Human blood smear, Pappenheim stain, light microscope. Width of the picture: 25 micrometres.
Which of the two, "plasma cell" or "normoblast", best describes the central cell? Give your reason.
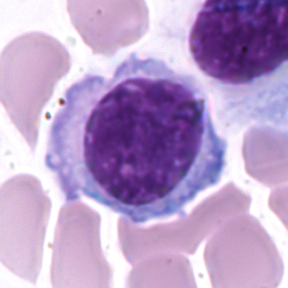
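Plasma cell rather than normoblast, as I read it. The outline is roughly round, though its edge is irregular and finely scalloped. The nucleus, about 11 by 10 micrometres, is round to oval, with a small notch at its upper right. It sits slightly off centre, so the rim of cytoplasm is wider on the left. I can make out no distinct granules in that cytoplasm.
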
